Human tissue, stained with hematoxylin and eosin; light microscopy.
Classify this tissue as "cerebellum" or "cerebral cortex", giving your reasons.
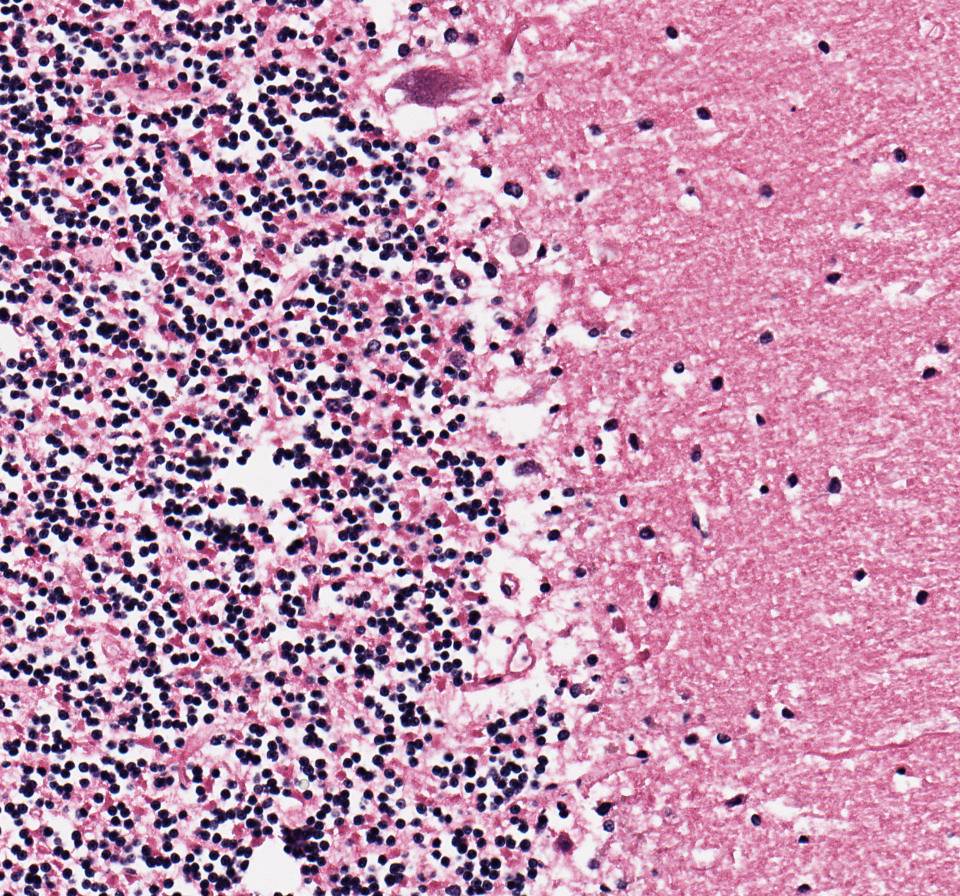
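This is cerebellum. The left zone is packed with small, round, darkly stained nuclei showing little cytoplasm; the right zone is sparsely cellular, finely granular to fibrillary pink tissue.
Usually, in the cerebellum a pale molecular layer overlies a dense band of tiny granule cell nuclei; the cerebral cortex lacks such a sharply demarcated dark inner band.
One large neuron with abundant purple cytoplasm sits at the top of the border between the zones.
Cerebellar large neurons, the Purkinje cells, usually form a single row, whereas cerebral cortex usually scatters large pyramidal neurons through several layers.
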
